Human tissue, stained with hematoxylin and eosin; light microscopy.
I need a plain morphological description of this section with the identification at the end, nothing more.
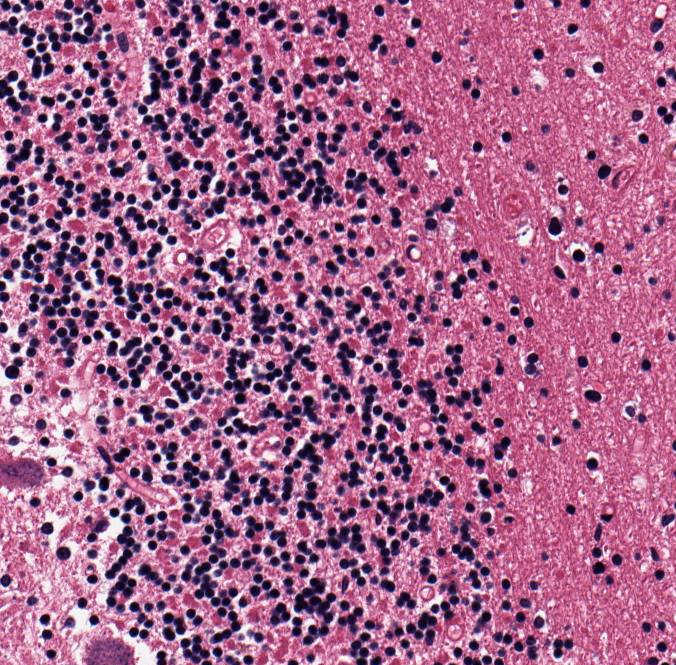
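A dense zone packed with small, round, uniformly dark-staining nuclei; visible cytoplasm very scant. Small irregular pale pink islands, free of nuclei, scattered among them. A few thin-walled capillaries crossing the zone, clearest in its lower left part. No epithelium, glands or lumen-lined units anywhere. Tissue: cerebellum.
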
